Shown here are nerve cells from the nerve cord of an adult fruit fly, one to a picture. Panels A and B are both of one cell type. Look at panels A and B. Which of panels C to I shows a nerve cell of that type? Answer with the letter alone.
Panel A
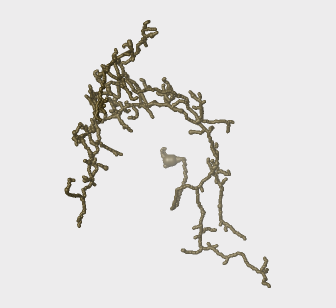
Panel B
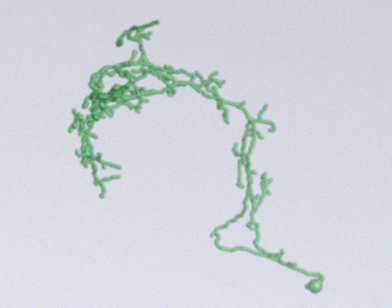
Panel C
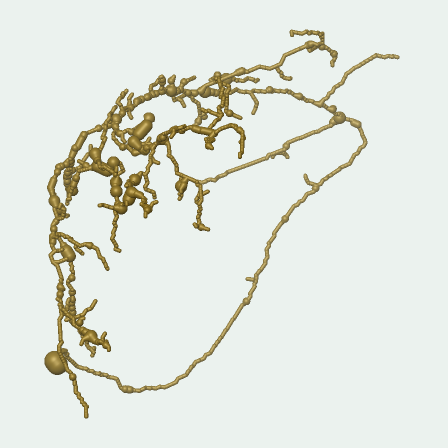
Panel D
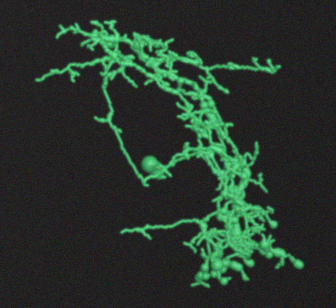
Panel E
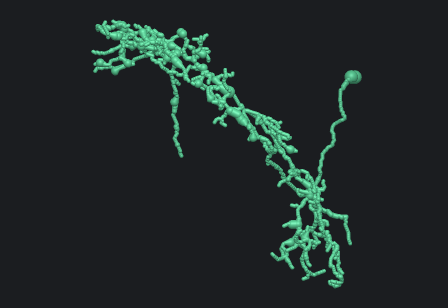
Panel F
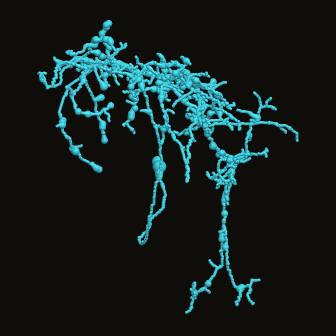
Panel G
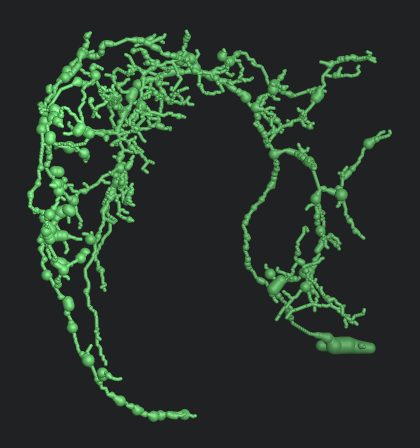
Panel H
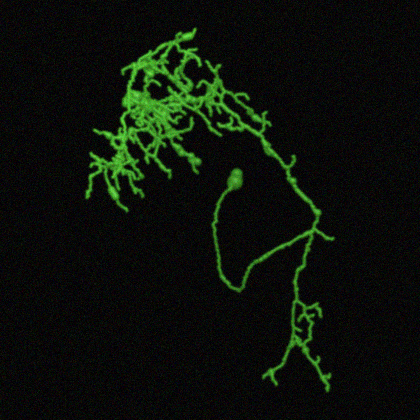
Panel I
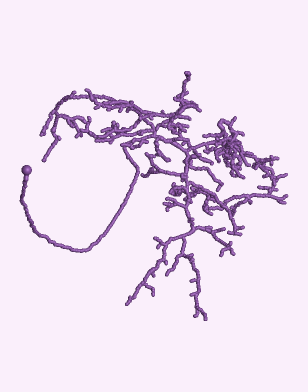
H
